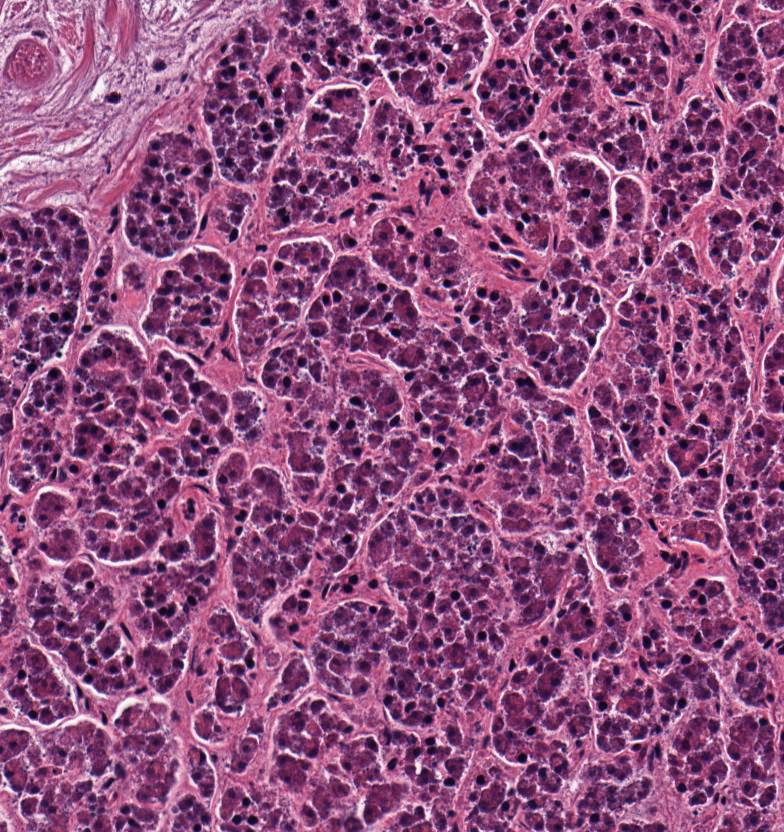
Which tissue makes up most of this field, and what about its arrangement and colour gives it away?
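Exocrine pancreas occupies almost the whole field. Rounded nests of cells, separated by thin pink strands. Cytoplasm plentiful, granular, purple.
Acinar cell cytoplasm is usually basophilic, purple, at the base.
Nuclei small, round, dark, scattered through the nests.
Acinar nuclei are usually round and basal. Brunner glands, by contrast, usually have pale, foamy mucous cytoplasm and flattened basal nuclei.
Nests solid; no glandular lumens.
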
